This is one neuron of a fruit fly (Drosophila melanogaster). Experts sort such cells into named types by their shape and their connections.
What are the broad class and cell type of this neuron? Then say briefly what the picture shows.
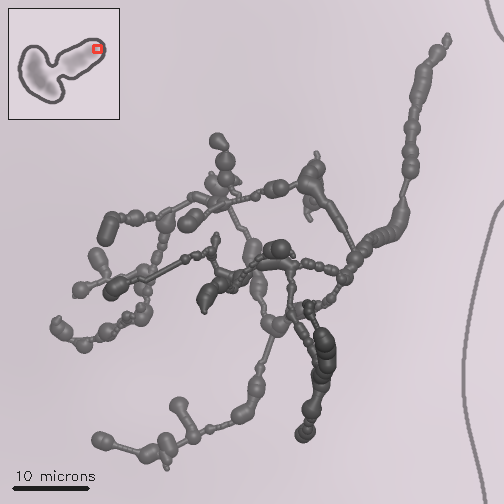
Its broad class is sensory neuron entering the nerve cord. The cell type is SNxx08. It is in the nerve cord and does not reach the brain. From top to bottom in the picture it spans about 60 microns.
